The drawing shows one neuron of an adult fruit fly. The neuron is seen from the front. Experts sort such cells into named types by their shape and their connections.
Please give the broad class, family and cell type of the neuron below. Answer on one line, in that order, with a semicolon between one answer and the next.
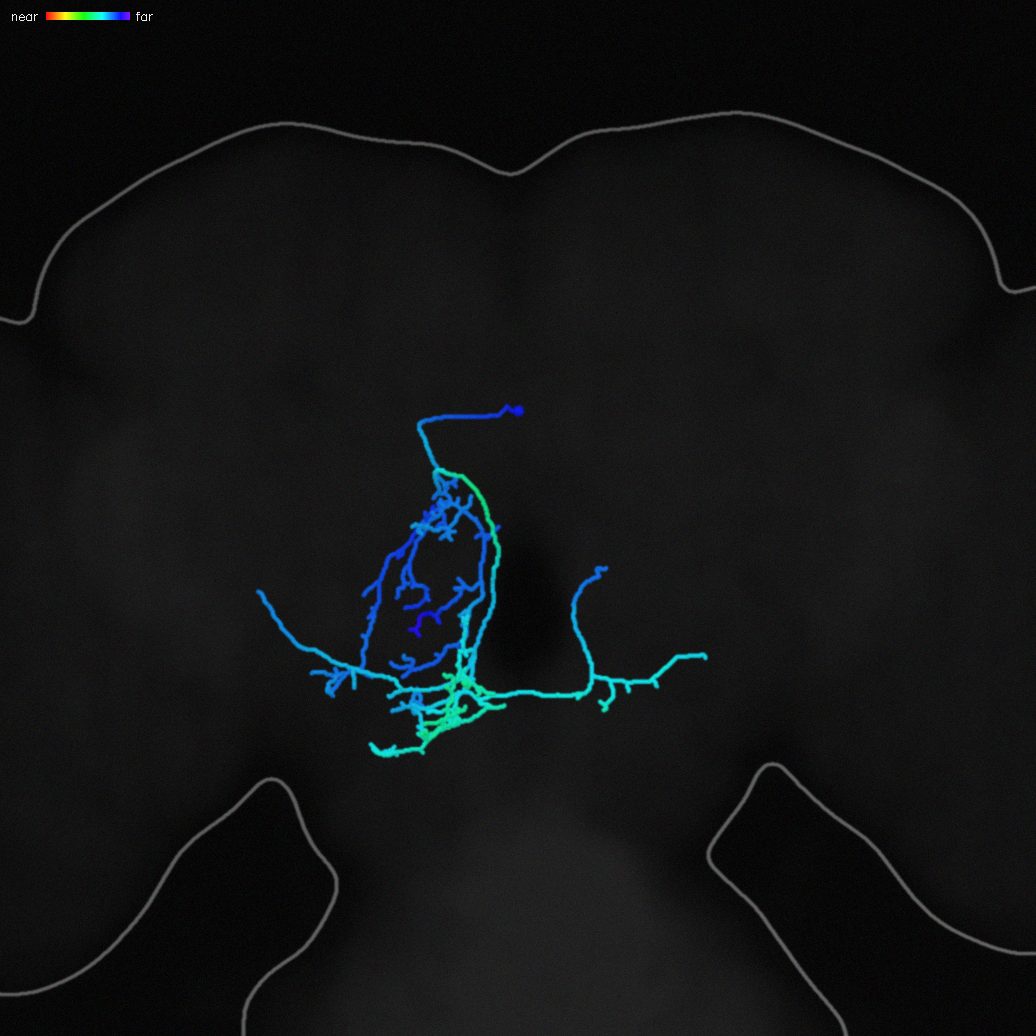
central-brain intrinsic neuron; hemilineage PSp2; CB0324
